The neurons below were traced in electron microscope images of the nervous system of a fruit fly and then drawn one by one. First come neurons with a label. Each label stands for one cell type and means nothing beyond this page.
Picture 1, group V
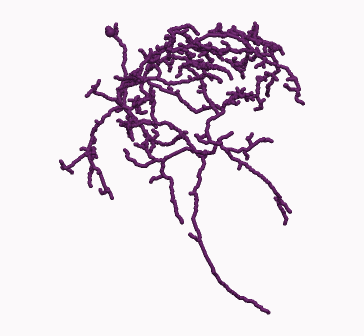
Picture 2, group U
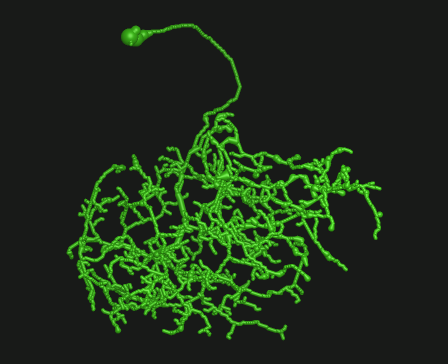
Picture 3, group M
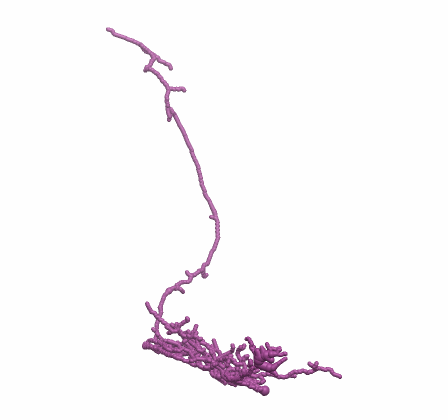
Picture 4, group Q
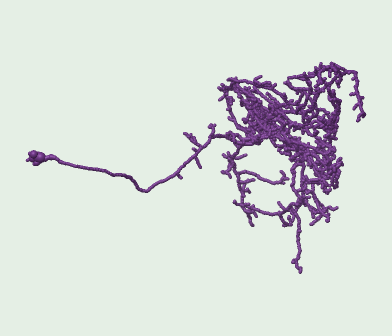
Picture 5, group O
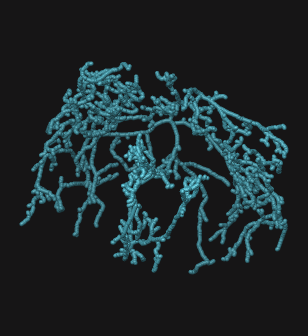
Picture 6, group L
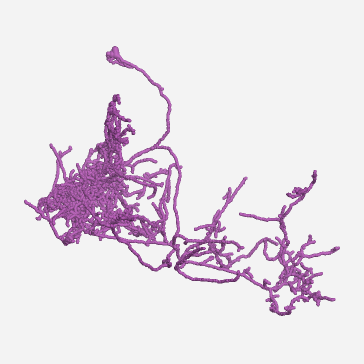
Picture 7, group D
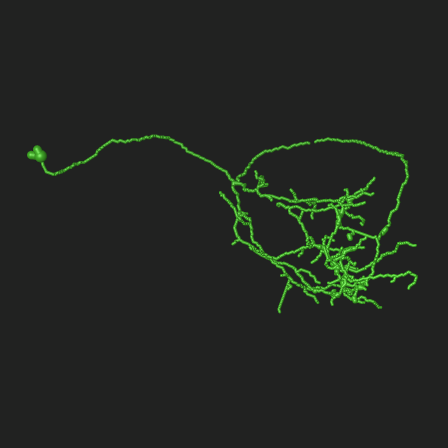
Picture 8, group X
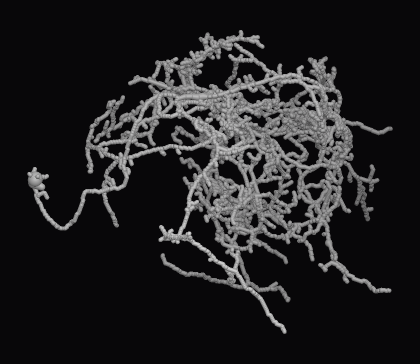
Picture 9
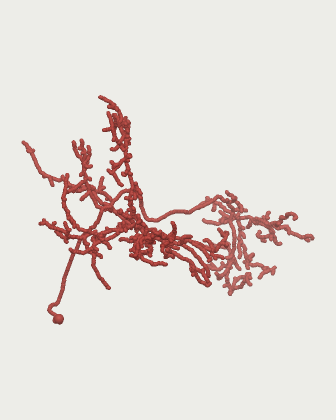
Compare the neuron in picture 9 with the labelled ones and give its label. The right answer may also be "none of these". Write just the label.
none of these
